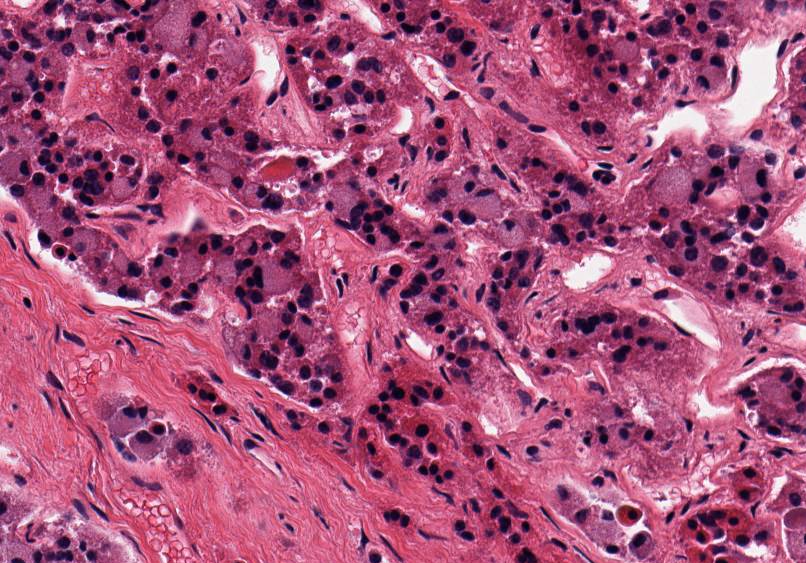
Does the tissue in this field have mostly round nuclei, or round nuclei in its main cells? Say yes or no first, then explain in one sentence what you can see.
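Yes. The nuclei are small, round, dark and fairly uniform.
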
